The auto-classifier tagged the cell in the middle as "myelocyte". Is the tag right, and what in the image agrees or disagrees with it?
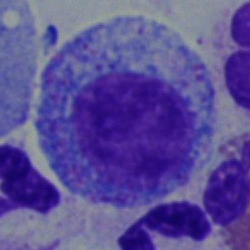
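Chromatin first: it is deep purple and fairly evenly textured, without coarse dark clumps.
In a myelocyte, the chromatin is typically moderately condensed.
That sets the cell apart from a myelocyte, so the name myelocyte does not fit; this is a promyelocyte. Next, the nucleus: it lies off-centre, leaving the cytoplasm widest above it. Last, the surface: it shows no projections or blebs.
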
